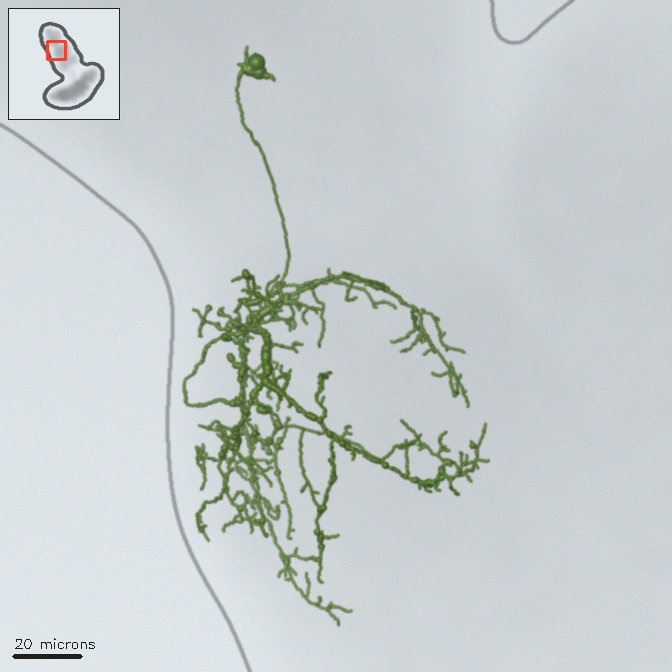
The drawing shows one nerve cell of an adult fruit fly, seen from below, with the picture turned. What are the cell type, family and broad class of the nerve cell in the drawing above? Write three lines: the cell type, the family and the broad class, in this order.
IN03A039
hemilineage 03A
nerve-cord intrinsic neuron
